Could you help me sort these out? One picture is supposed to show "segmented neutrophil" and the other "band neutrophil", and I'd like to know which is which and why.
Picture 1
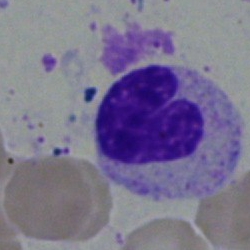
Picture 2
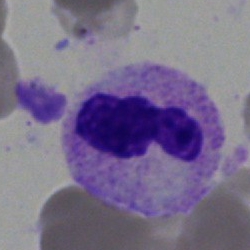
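Take picture 1 first: that is the band neutrophil, and picture 2 is the segmented neutrophil. Both have a round, smooth outline, so turn your attention to the nucleus. In the band neutrophil, a notch enters the nucleus from its upper right side, and the nucleus sits off-centre toward the upper left. Its chromatin is dark purple and condensed.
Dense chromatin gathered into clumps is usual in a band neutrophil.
Now the segmented neutrophil: its chromatin is dense, dark purple and clumped, and no nucleoli are visible. Compare the cytoplasm too: pale lilac-grey in the band neutrophil, widest at the lower right and free of vacuoles, but abundant and pale lilac in the segmented neutrophil. Just outside the segmented neutrophil on its left, notice a small irregular purple fragment.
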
